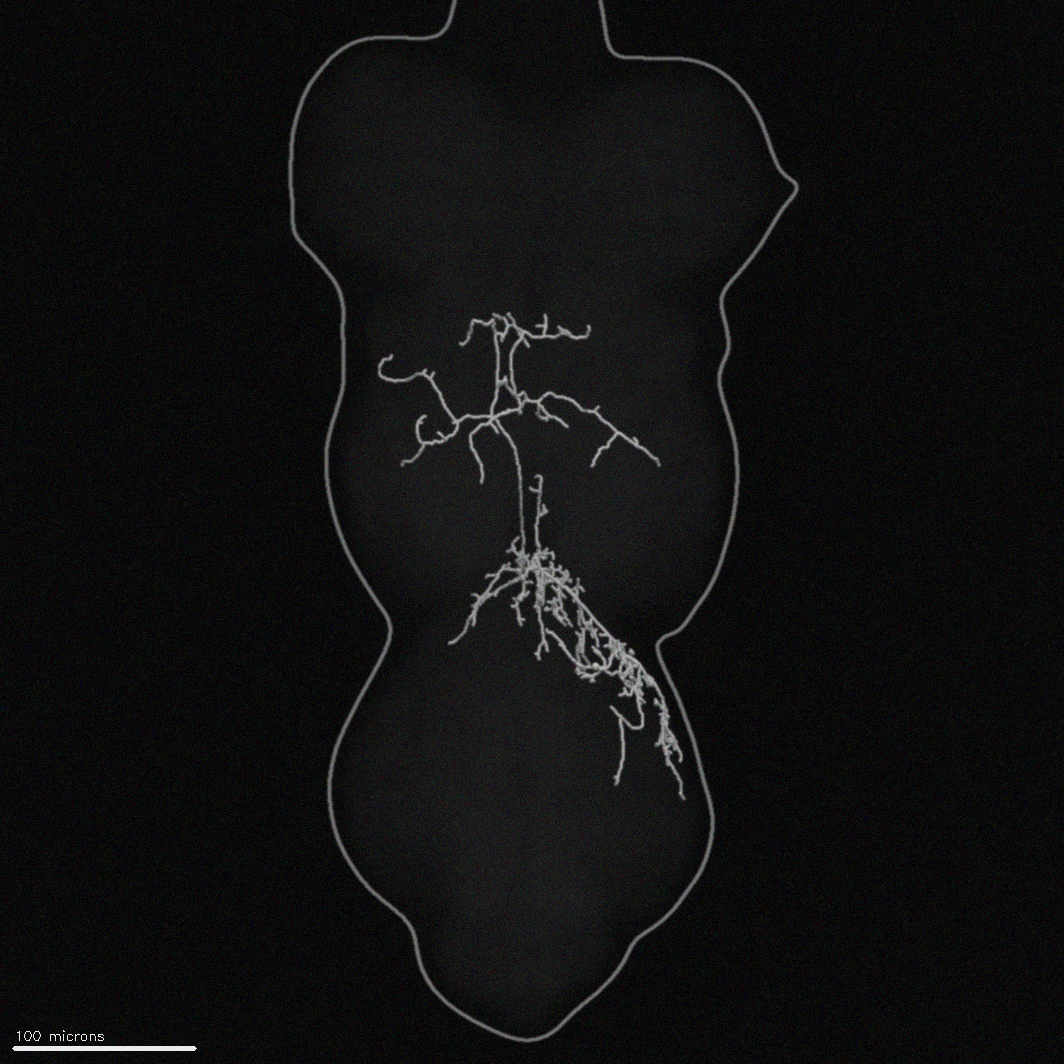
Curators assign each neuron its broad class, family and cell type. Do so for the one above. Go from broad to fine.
nerve-cord intrinsic neuron; hemilineage 18B; IN18B034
